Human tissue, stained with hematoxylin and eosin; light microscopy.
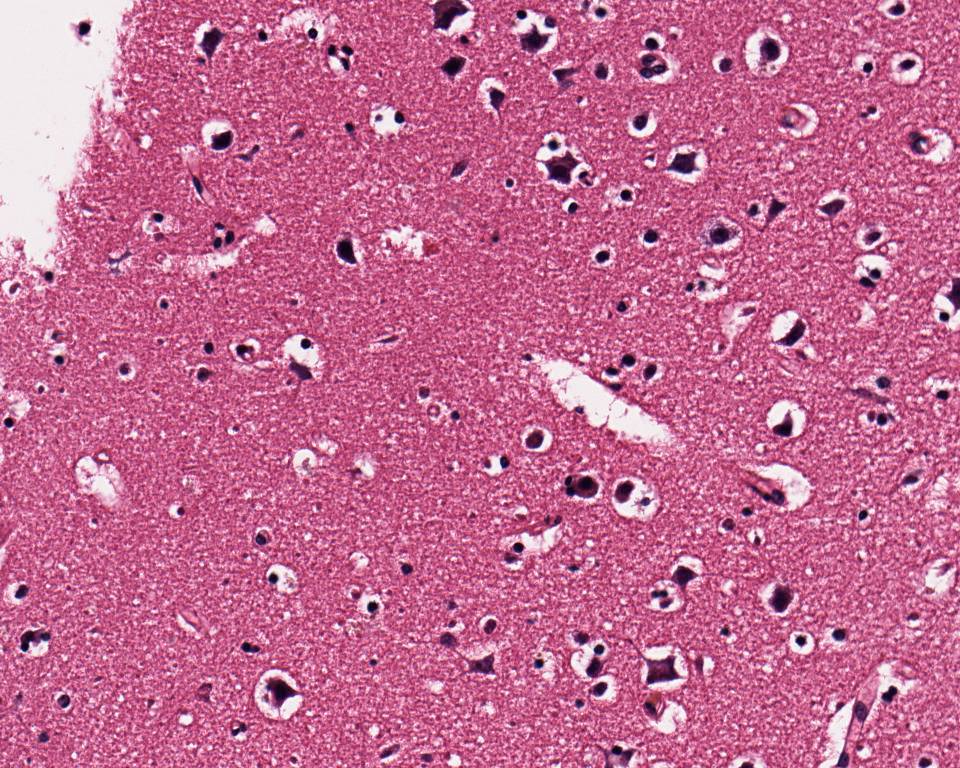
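Cerebral cortex. Background: a fine, evenly granular pink meshwork filling nearly the whole field between scattered cells. Halos: clear and pale around most cells, separating them from the meshwork. Small nuclei: round, dark, spread fairly evenly throughout. Larger cells: dark, shrunken bodies, angular or triangular, scattered among the small nuclei.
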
